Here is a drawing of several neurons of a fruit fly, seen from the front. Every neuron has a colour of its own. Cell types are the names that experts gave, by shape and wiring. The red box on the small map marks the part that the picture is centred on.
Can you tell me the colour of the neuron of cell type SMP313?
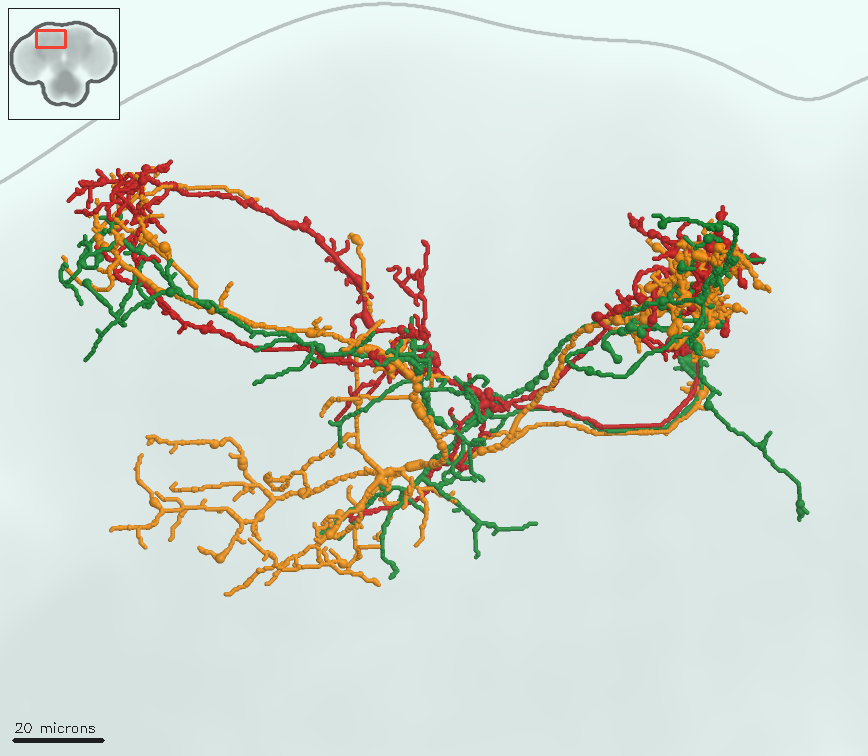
orange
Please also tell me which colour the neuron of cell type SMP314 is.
red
